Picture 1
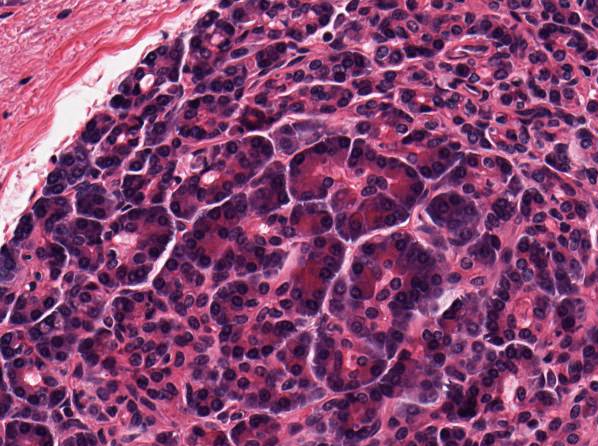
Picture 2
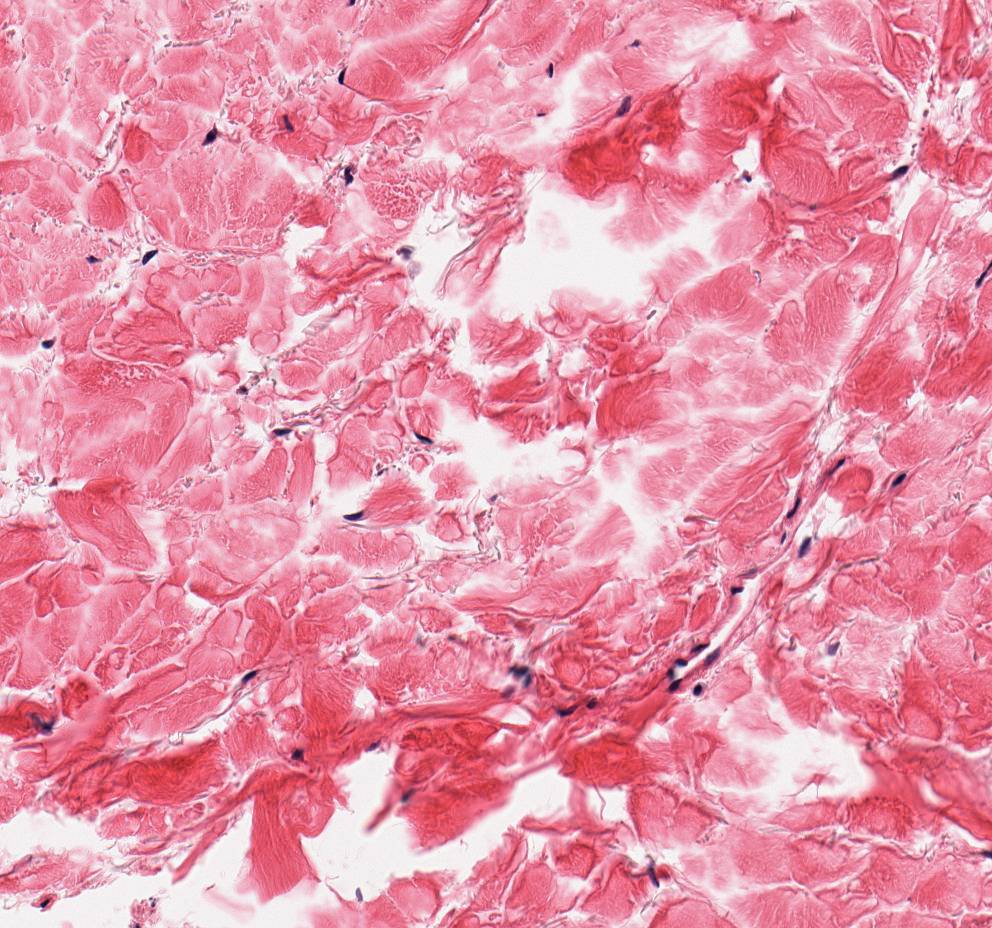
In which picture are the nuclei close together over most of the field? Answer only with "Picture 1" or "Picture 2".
Picture 1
